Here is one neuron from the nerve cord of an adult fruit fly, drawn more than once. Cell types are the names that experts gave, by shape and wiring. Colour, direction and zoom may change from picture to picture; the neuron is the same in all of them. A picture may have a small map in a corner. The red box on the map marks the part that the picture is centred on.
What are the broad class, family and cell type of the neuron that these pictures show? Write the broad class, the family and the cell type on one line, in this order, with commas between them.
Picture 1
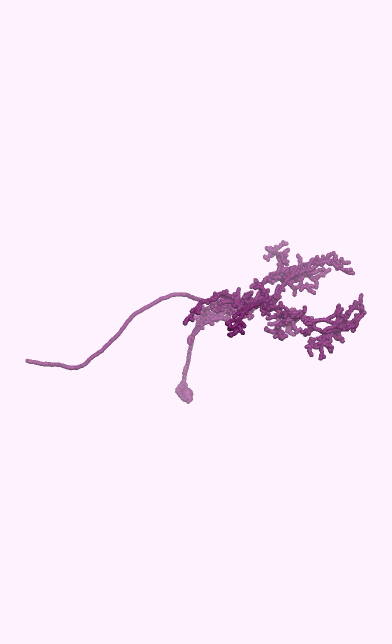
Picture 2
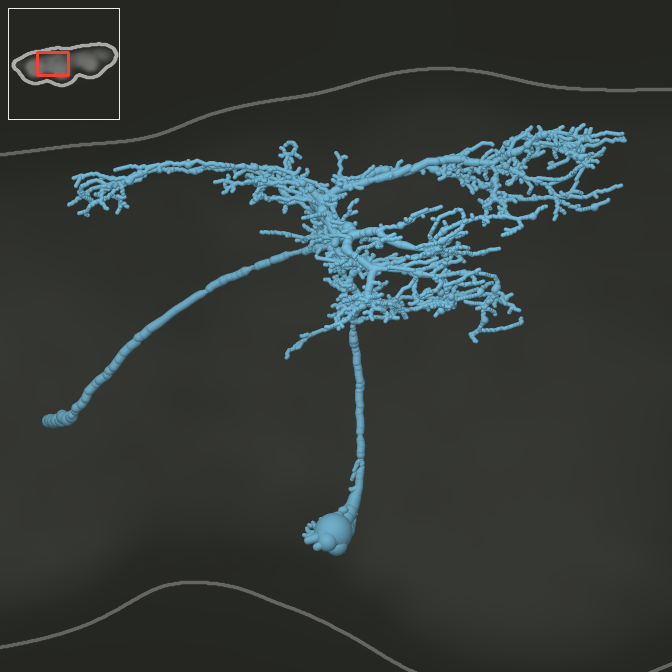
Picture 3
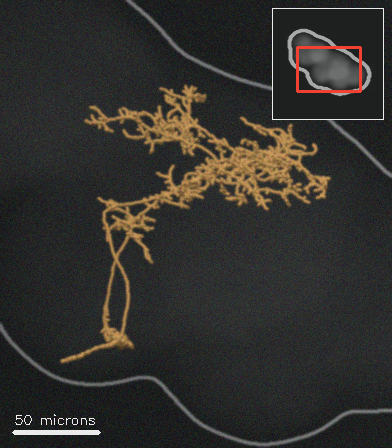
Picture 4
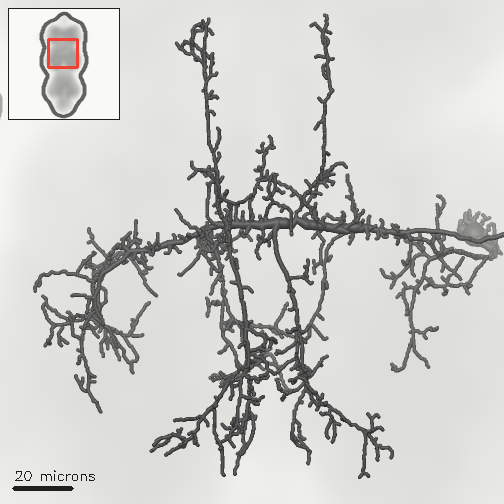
motor neuron of the nerve cord, hemilineage 16B, hg2 MN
